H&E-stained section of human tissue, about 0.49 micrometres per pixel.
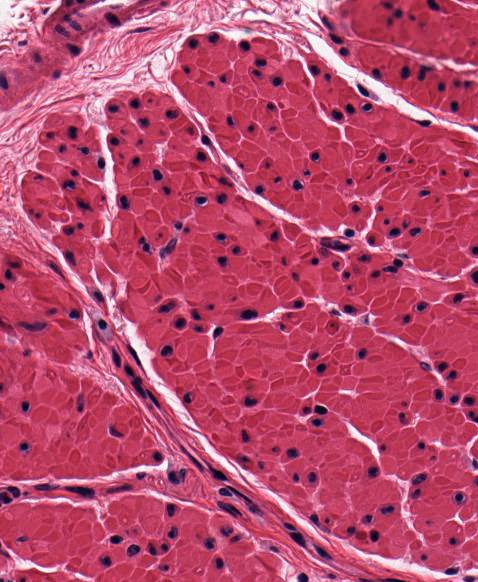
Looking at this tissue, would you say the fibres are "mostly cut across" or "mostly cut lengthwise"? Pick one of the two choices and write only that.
Mostly cut across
